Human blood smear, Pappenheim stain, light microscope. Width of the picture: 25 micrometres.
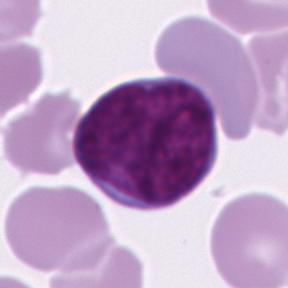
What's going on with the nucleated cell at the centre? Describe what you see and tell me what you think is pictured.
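Starting with the nucleus: it is rounded, with a shallow notch at its top edge, and no distinct nucleolus is seen within it. Moving to the cytoplasm: it shows only as a thin pale blue crescent at the lower left. Checking for granules: none are seen in that cytoplasm. Finally, the name: myeloblast.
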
